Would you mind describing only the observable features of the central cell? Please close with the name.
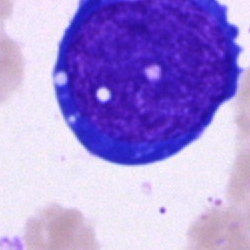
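The chromatin is finely and evenly stippled, with no coarse dark clumps. The cytoplasm forms a deep blue rim, broadest along the lower side of the cell. At the left side lie small round, clear white spots. Small rounded bumps line the upper right margin. Answer: proerythroblast.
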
